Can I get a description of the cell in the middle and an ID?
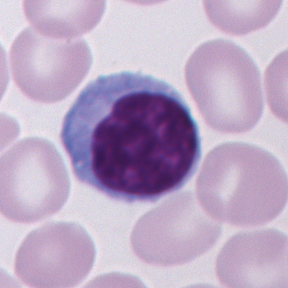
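Look how dense the chromatin is, dark purple and coarsely clumped. Around it the cytoplasm is pale blue, with no coarse granules and no vacuoles. That one's a typical lymphocyte.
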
